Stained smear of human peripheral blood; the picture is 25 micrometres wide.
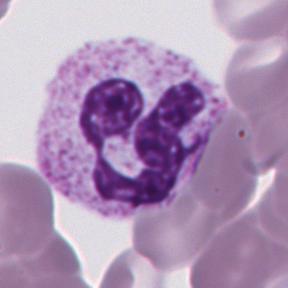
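Segmented neutrophil, peripheral blood smear. Outline roughly round, without surface projections. Nucleus divided into lobes linked in a curved chain; no nucleoli visible. Cytoplasm scattered throughout with fine pink-violet granules.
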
